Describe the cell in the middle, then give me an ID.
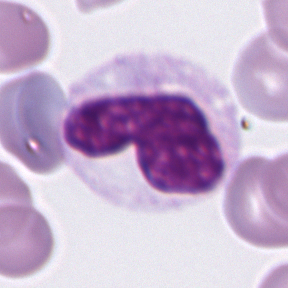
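Observation: the nucleus is kidney-shaped, notched on its lower side, and forms a single piece rather than separate lobes. The cytoplasm is plentiful and pale pinkish-lilac, containing fine, faint lilac granules. The cell is a band neutrophil.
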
